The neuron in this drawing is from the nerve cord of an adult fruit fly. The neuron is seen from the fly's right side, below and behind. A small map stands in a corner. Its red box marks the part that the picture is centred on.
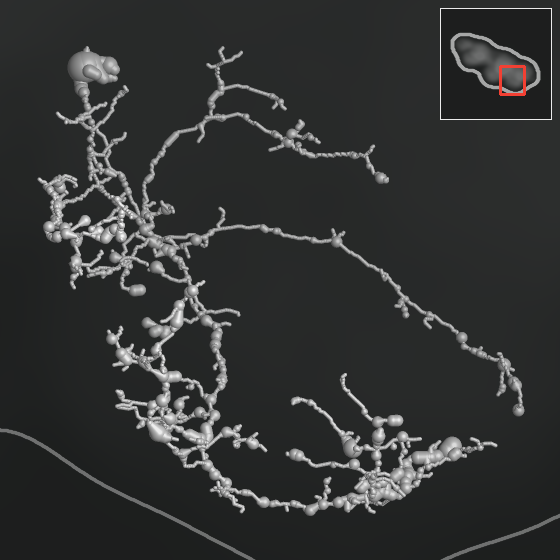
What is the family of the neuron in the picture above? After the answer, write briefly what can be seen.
Its family is hemilineage 19A. This is a nerve-cord intrinsic neuron. As drawn here it is about as wide as it is tall.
